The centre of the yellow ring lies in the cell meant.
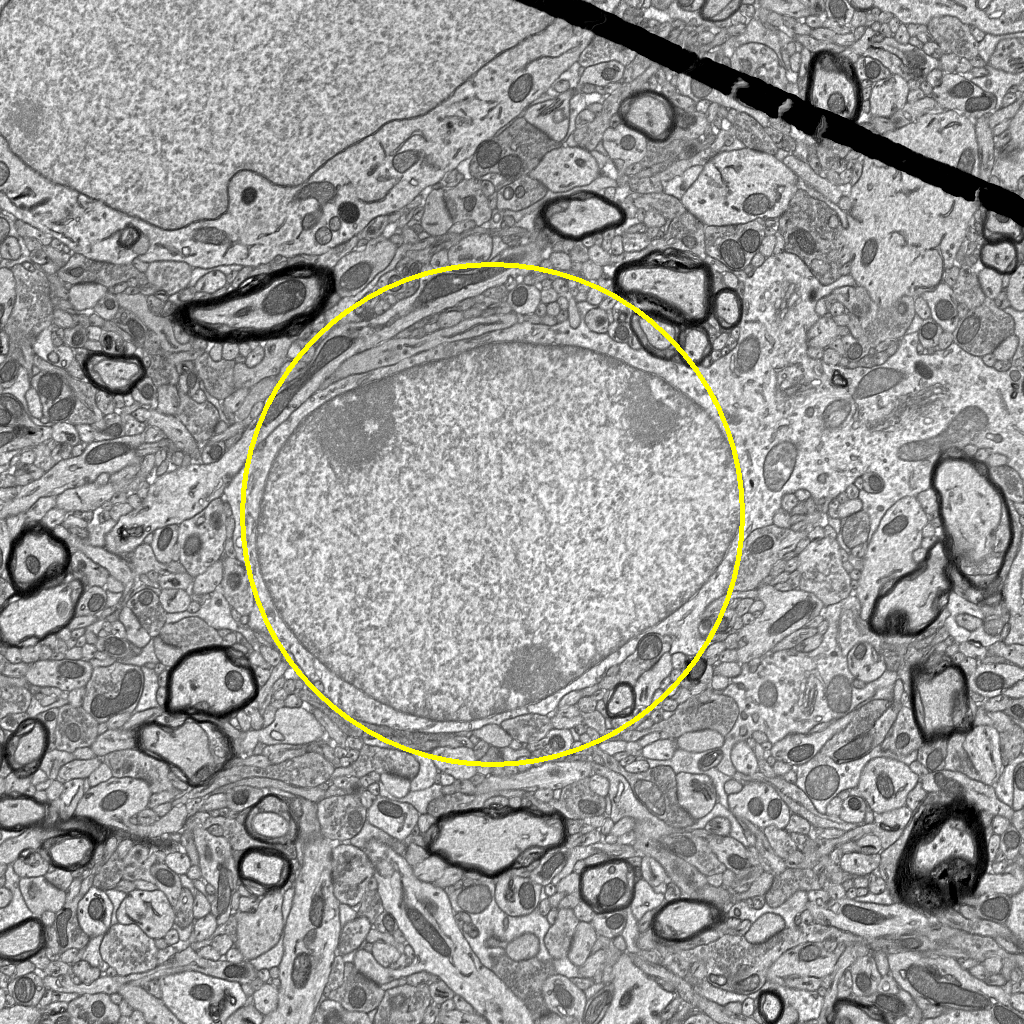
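Astrocyte: the ringed cell in this electron micrograph of mouse visual cortex. Its nucleus is a broad oval lying left to right, with the whole outline inside the ring. The envelope's smooth, no deep folds, and pale, finely granular chromatin fills most of it.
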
